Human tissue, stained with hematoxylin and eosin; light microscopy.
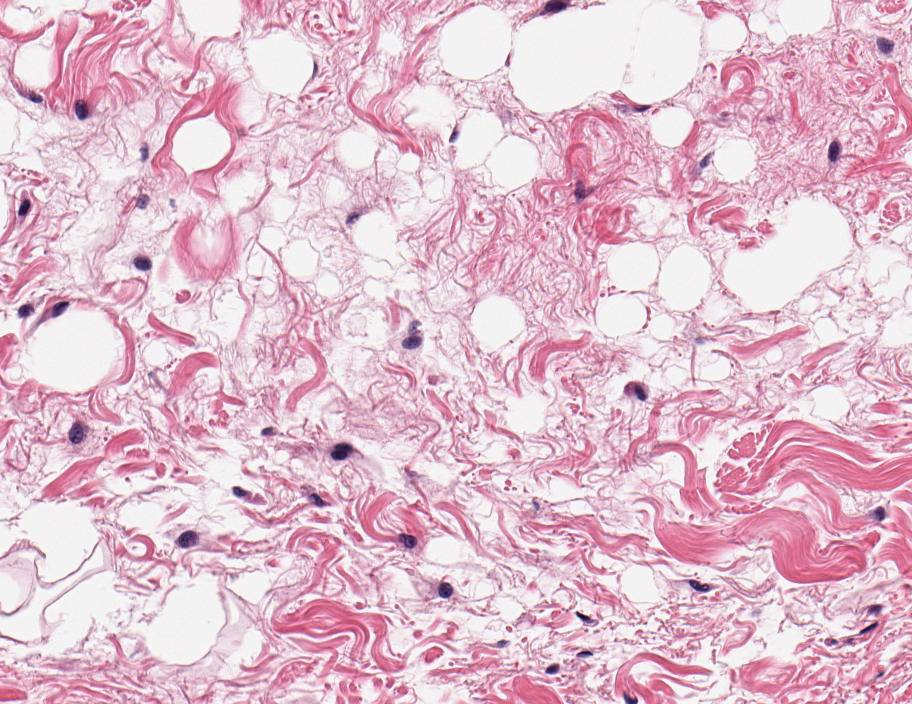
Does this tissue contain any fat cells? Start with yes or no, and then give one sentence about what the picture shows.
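Yes. The fat cells appear as empty, rounded clear spaces of widely varying size.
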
